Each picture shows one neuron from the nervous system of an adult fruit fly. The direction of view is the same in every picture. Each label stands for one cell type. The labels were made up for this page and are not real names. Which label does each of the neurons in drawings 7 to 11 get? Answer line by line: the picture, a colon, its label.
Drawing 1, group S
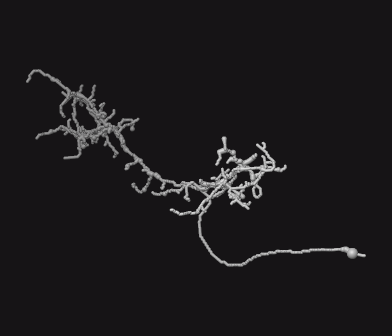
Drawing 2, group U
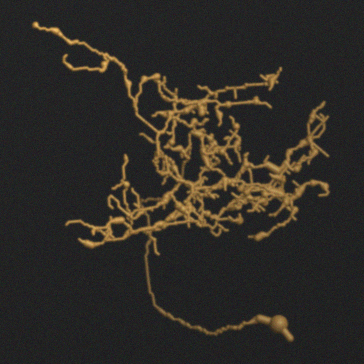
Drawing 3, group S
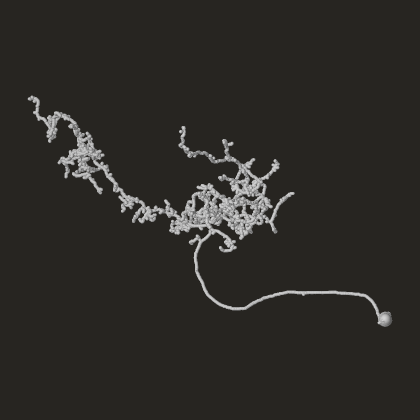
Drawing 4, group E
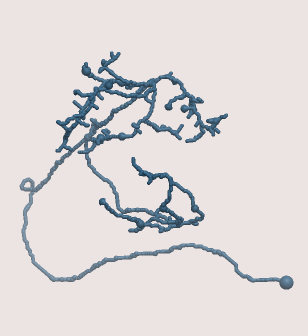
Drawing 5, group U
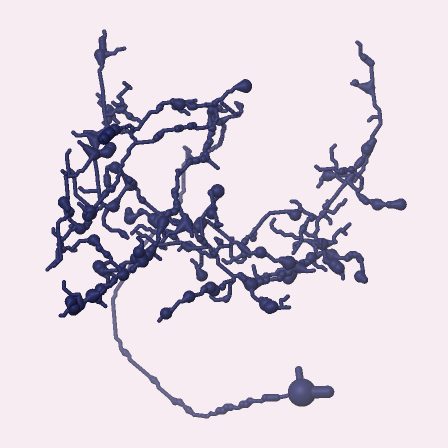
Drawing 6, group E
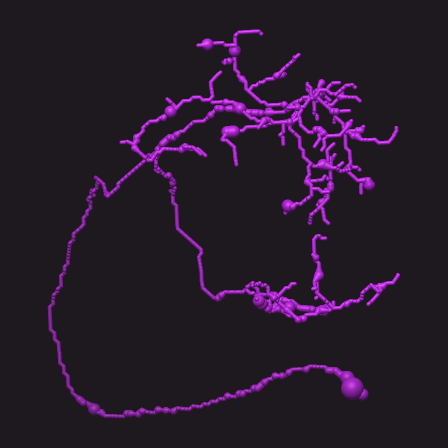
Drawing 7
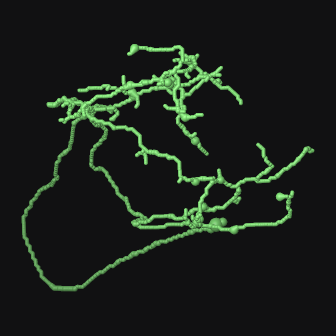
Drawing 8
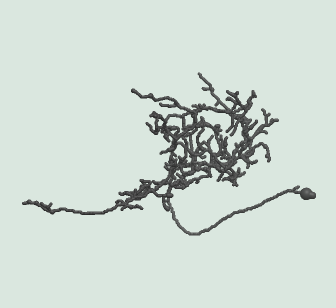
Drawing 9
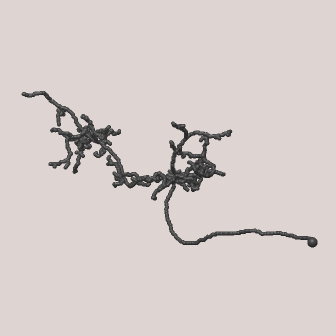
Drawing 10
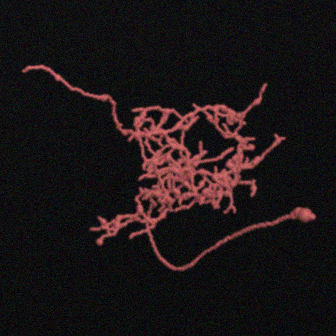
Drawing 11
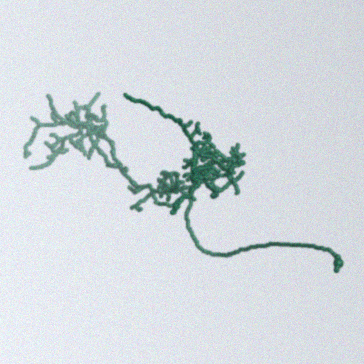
7: group E
8: group U
9: group S
10: group U
11: group S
